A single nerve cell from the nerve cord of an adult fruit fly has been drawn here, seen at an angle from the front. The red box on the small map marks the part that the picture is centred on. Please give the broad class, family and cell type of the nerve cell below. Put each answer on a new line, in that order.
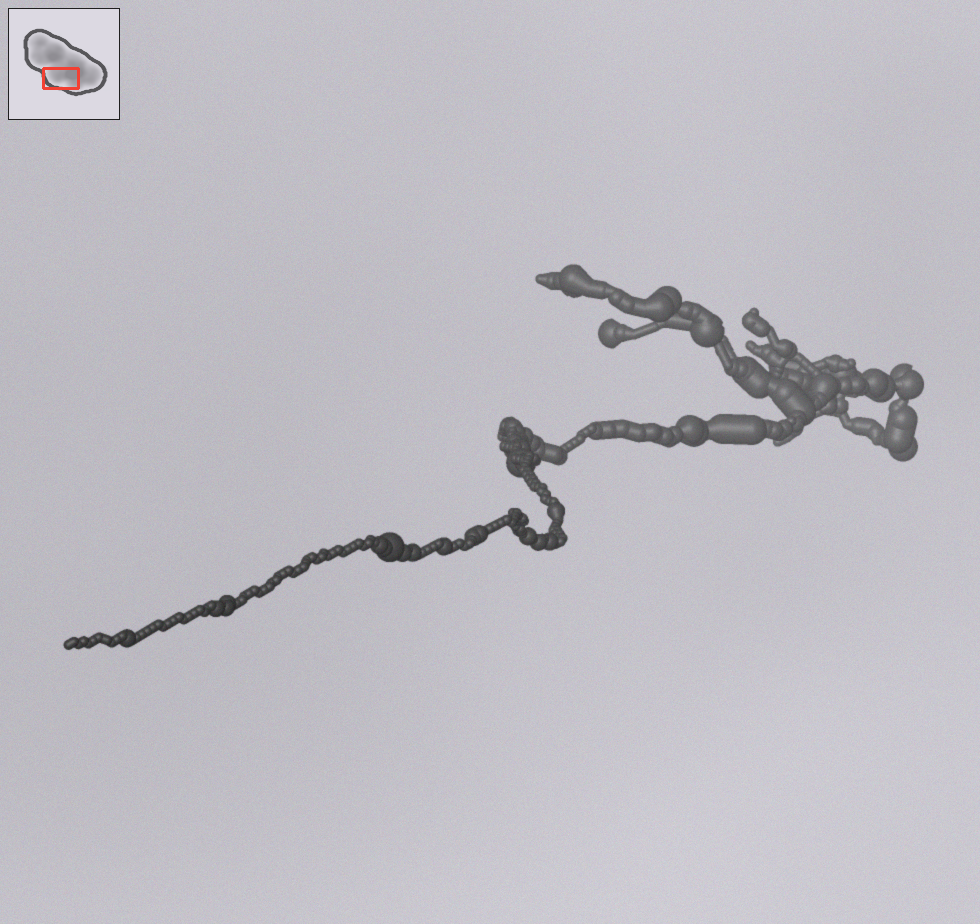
sensory neuron entering the nerve cord
class mechanosensory tactile
SNta18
